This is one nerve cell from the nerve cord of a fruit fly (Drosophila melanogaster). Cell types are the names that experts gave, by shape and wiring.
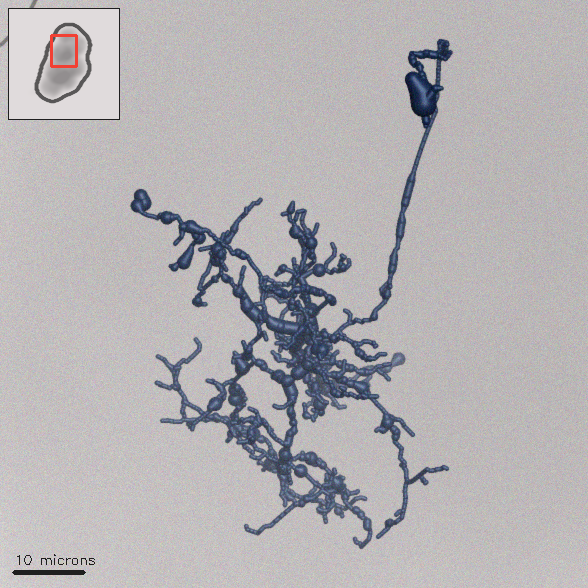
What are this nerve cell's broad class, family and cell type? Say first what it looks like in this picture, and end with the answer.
From top to bottom in the picture it spans about 75 microns. The picture shows dozens of branch ends. It is a nerve-cord intrinsic neuron. Its family is hemilineage 20A.22A. The cell type is IN20A.22A044.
